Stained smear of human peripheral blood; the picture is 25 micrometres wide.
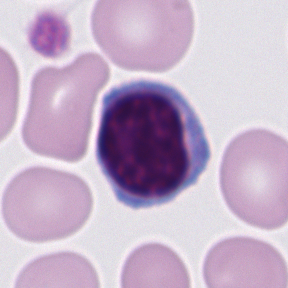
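Typical lymphocyte, shown as the nucleated cell at the centre. The outline is roughly round, with a slightly uneven edge. The nucleus is round to oval and has no lobes; its chromatin is dense and dark purple, with coarse clumps. No granules are visible in the cytoplasm.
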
